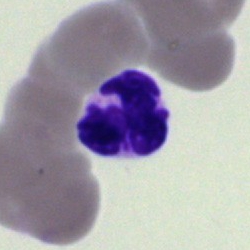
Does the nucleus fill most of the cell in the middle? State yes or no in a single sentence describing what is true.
Yes, what cytoplasm the cell has forms just a thin rim.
